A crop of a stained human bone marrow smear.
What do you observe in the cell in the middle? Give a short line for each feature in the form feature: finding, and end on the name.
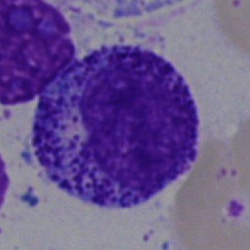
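Position: nucleus off-centre, over toward the right
Nuclear edge: a shallow indentation on the left, beside a paler patch of cytoplasm
Cytoplasm: a crescent along the left side
Staining: nucleus deep purple throughout
Verdict: promyelocyte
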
